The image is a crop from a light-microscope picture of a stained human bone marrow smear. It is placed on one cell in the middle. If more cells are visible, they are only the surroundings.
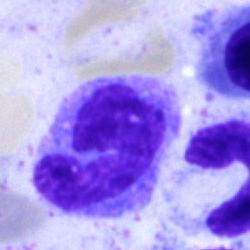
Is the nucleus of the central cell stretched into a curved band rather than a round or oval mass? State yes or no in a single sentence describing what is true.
Yes, the nucleus has been drawn out into a curved band lacking separate lobes.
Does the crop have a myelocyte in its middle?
no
